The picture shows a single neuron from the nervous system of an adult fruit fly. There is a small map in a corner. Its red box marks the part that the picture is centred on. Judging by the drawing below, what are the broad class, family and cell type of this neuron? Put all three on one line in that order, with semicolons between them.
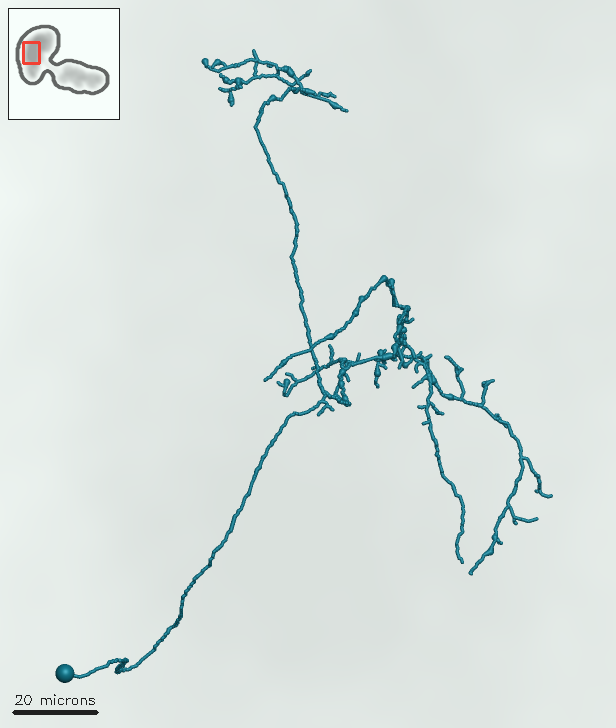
central-brain intrinsic neuron; hemilineage SIPa1_ventral; CL018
